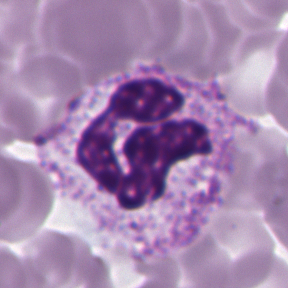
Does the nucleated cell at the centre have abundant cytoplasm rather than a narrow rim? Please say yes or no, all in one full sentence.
Yes, it is abundant cytoplasm that surrounds its nucleus.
